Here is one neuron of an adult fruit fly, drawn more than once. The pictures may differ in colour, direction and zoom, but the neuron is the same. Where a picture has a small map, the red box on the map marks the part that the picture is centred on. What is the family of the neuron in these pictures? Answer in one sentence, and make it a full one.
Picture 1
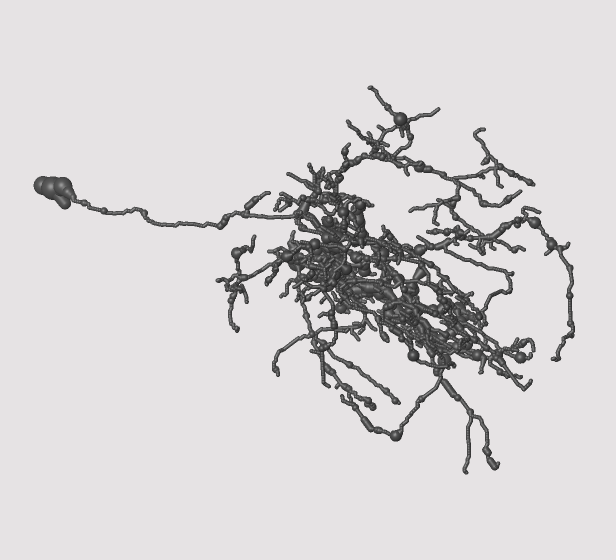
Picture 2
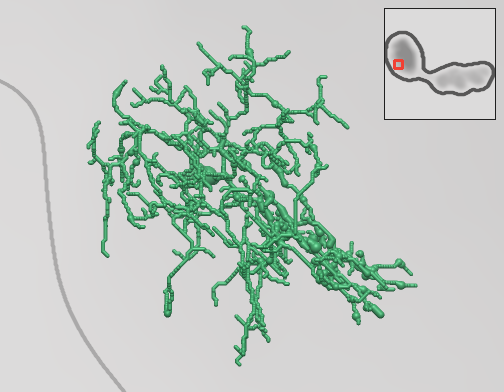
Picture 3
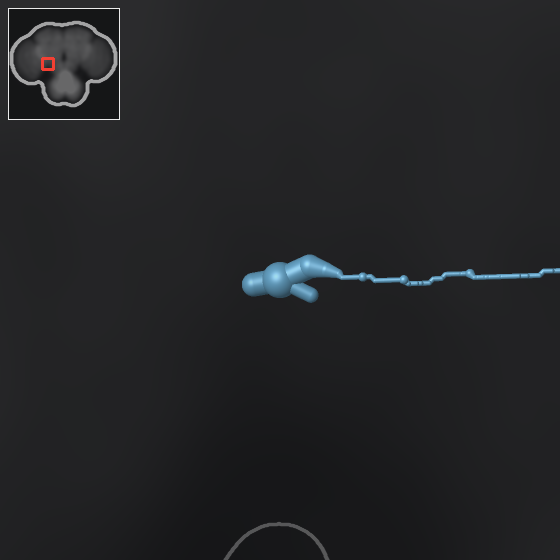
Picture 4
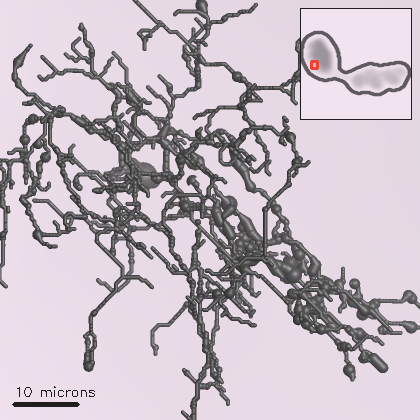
The neuron takes hemilineage TRdl_b as its family.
